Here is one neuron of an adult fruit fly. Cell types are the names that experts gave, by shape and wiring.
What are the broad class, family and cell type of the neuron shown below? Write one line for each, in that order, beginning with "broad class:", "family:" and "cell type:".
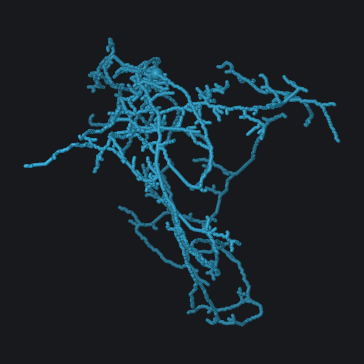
broad class: nerve-cord intrinsic neuron
family: hemilineage 04B
cell type: IN04B036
